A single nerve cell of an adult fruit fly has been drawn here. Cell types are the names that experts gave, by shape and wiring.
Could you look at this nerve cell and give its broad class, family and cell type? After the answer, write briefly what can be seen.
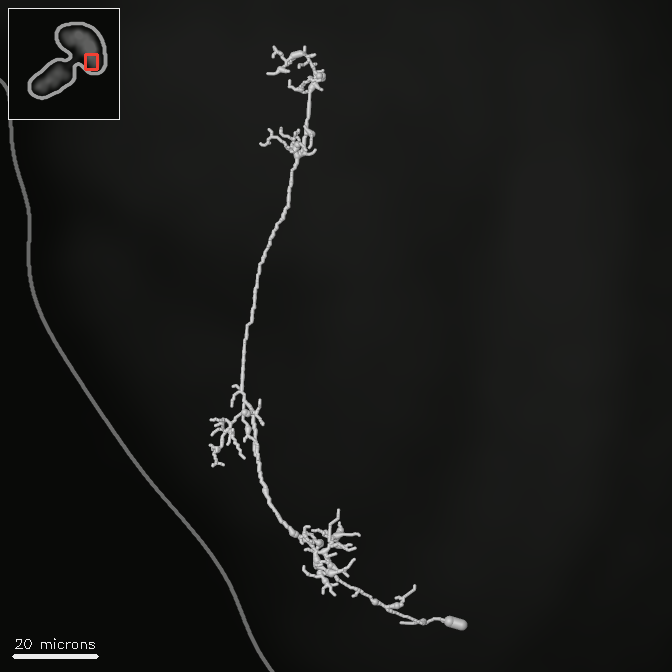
Its broad class is optic-lobe intrinsic neuron. The family is TmY. It is of cell type TmY17. It is in the brain and does not reach the nerve cord. By the scale bar it is about 140 microns tall in this view. Dozens of branch ends can be seen.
